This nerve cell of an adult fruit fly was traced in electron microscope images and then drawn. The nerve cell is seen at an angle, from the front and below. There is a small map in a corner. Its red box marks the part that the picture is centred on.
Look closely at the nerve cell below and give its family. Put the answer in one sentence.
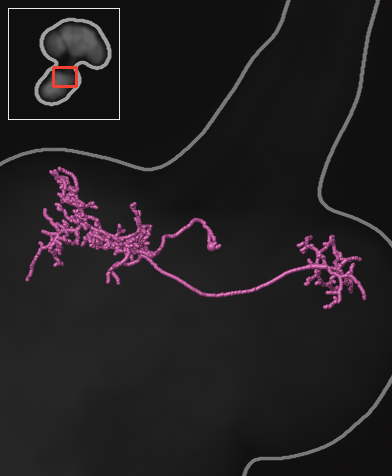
The family is hemilineage 01A.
